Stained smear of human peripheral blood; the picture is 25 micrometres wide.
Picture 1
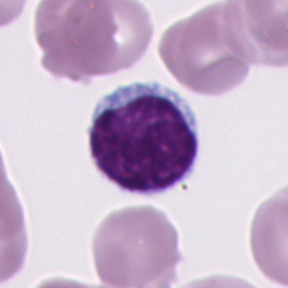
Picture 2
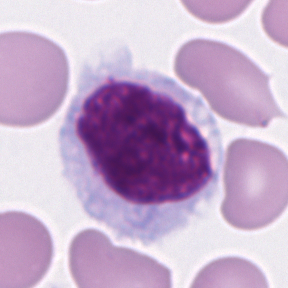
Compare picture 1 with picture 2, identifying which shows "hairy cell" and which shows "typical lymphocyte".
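To my eye, the typical lymphocyte is in picture 1 and the hairy cell is in picture 2. In picture 1 the nucleus fills most of the cell, is round in outline and is about 9 micrometres across, whereas in picture 2 it is oval and about 13 by 9 micrometres. The chromatin is dark purple in both, but I see it as dense in picture 1 and mottled and clumped in picture 2. The cytoplasm of picture 1 is pale blue and a thin rim, widest along the top of the cell, while the pale greyish blue rim in picture 2 is widest on the lower left side of the nucleus. In picture 2, fine hair-like projections fringe the cytoplasm around much of the cell.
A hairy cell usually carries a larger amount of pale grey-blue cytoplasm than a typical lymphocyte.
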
